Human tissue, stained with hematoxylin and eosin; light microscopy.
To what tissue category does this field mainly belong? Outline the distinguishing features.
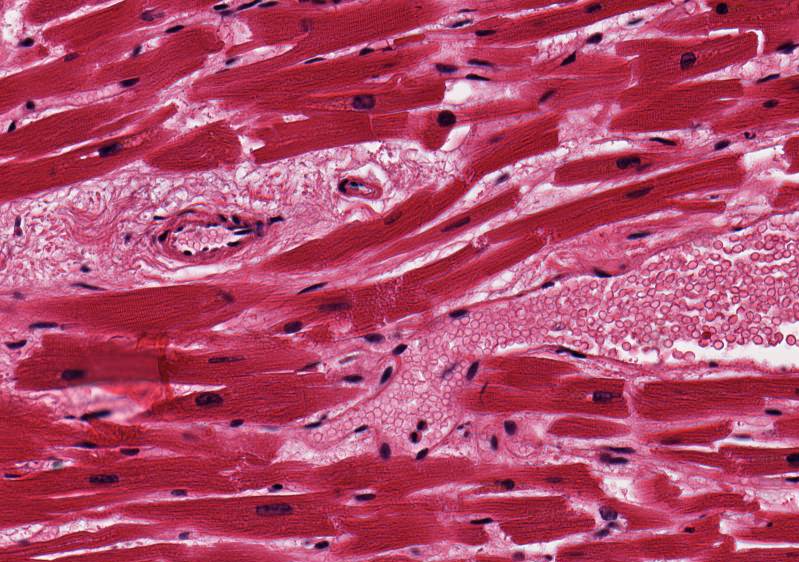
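Myocardium makes up most of this field. Check one: the fibres branch and join their neighbours.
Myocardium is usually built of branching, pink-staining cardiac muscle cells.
Check two: the elongated fibres stain deeply eosinophilic.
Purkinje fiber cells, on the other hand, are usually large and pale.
Check three: pale, loose, finely fibrillar connective tissue separates groups of fibres.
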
